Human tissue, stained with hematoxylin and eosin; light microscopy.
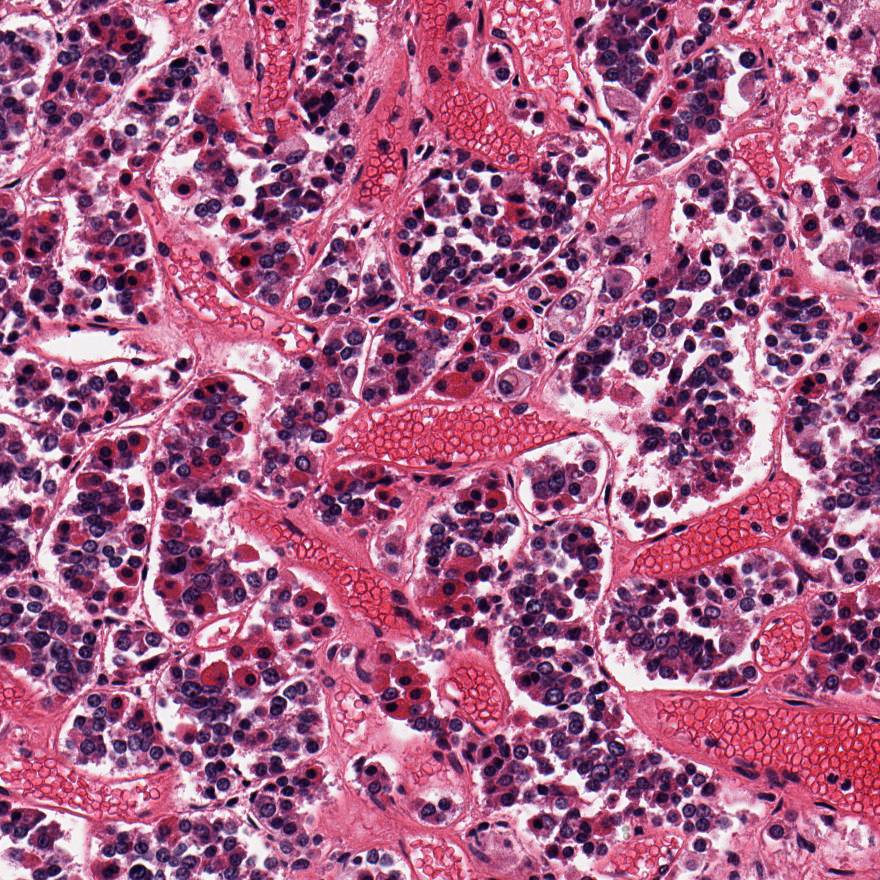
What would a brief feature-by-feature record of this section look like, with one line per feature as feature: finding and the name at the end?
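Arrangement: rounded to irregular nests, thin septa, whole field
Vessels: many thin-walled channels packed with red blood cells between nests, largest across centre and lower right
Nuclei: small, round, dark, fairly uniform
Stroma: scant, thin pink strands around vessels
Name: pituitary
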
